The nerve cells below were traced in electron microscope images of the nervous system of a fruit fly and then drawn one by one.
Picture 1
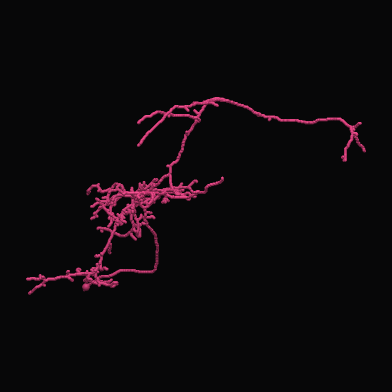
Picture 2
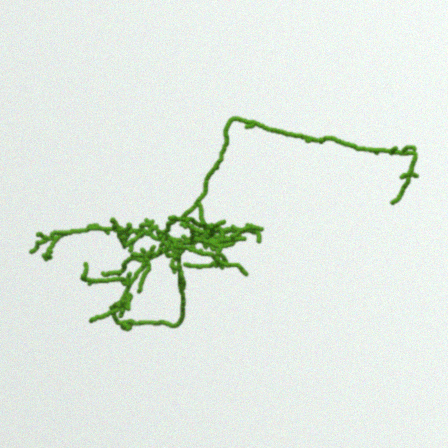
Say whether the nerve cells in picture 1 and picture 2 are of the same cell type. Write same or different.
different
